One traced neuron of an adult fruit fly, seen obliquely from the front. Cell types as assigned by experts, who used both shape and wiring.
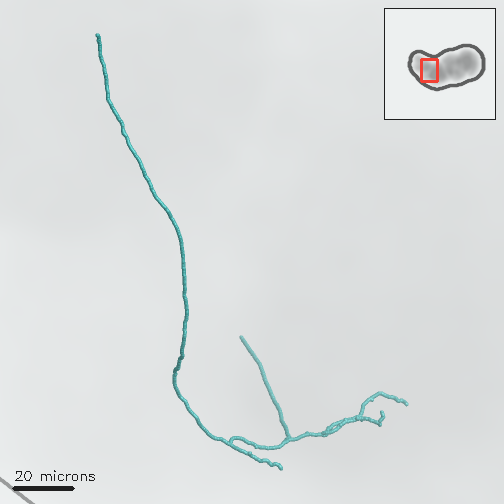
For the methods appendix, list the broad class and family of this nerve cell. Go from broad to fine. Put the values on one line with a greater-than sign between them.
sensory neuron entering the nerve cord > class mechanosensory tactile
